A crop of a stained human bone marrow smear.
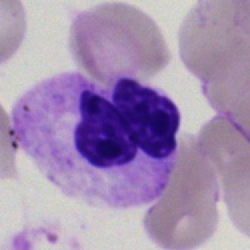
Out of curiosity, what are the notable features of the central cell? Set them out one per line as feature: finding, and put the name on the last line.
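Nucleus: two large lobes side by side
Cytoplasm: abundant, pale lilac
Granules: fine, faint, purple, scattered throughout
Clear area: small, pale, just left of nucleus
Name: segmented neutrophil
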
